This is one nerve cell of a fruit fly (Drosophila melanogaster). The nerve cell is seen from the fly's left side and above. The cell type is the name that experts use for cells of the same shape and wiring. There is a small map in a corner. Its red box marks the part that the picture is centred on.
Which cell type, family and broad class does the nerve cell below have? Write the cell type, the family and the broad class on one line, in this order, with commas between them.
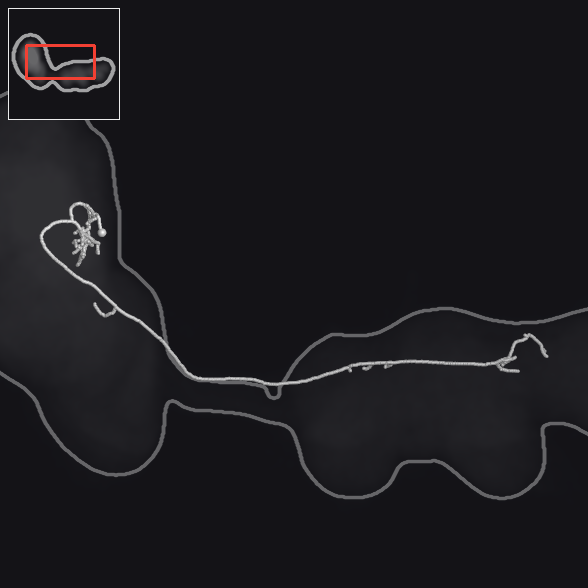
DNpe054, hemilineage PSp2, descending neuron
